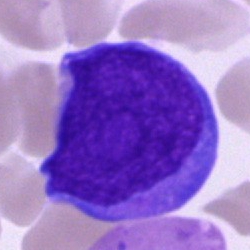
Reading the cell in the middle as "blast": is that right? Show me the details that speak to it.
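First the chromatin: it is fine and evenly spread, not clumped.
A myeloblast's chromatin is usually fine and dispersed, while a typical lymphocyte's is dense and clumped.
That goes with blast. Next, the nucleus fills most of the cell, leaving a thin blue rim of cytoplasm that is widest along the lower right.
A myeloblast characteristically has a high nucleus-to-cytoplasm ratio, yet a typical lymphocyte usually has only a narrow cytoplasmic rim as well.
So this fits both. The nucleus also has an indentation on its left side, and there are no vacuoles. Weighing these, blast fits this cell better than lymphocyte.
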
